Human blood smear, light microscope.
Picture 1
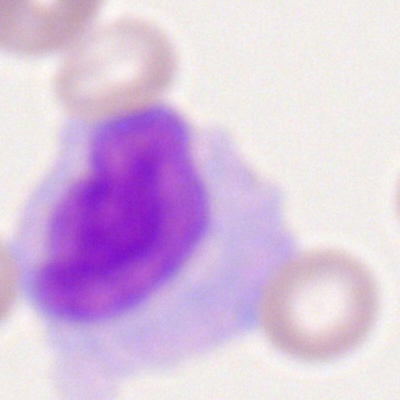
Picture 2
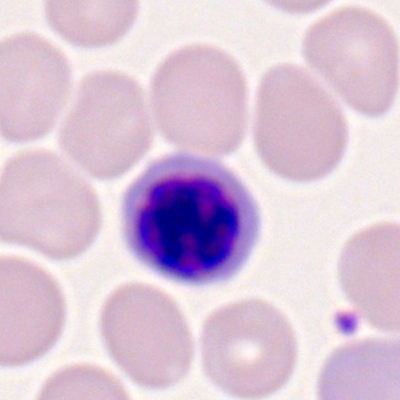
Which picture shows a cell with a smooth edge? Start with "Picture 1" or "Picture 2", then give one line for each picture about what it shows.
Picture 2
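Picture 1: The cell outline is irregular and angular, with broad blunt bulges of cytoplasm.
Picture 2: The cell outline is round and smooth.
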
